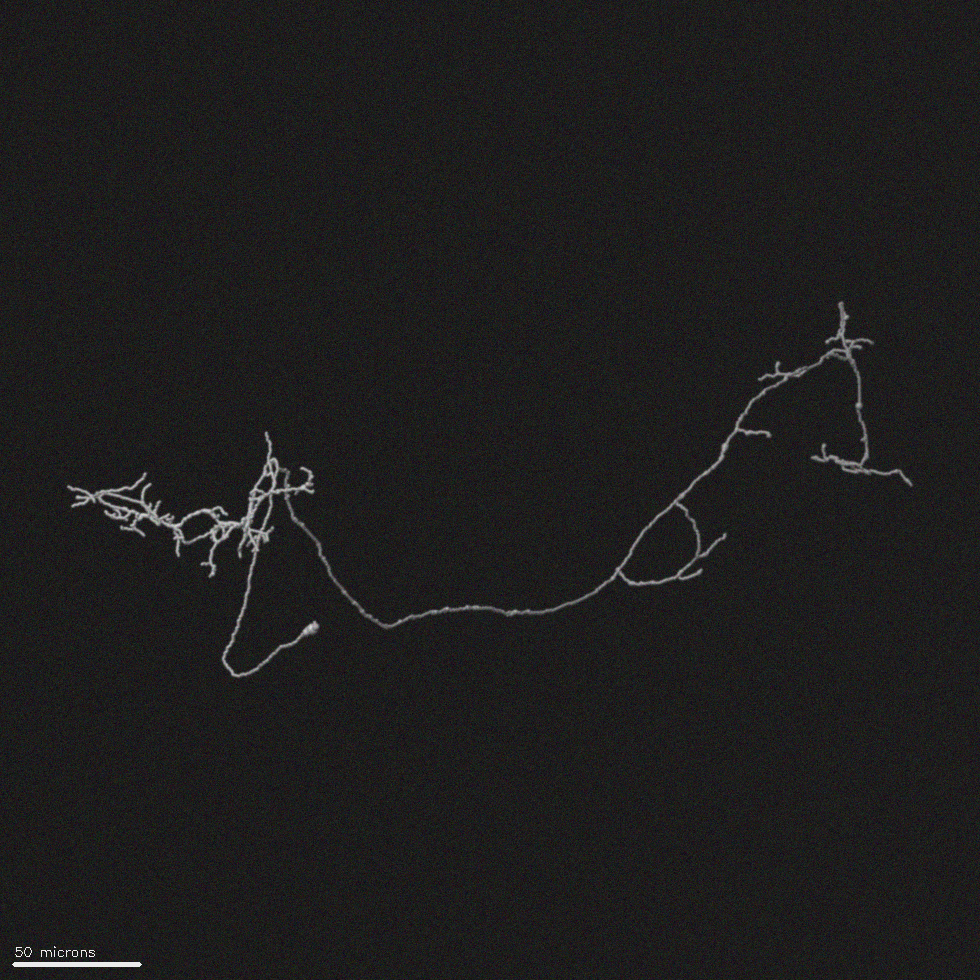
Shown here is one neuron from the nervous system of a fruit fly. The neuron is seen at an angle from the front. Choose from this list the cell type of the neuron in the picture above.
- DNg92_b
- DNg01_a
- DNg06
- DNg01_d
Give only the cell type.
DNg06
